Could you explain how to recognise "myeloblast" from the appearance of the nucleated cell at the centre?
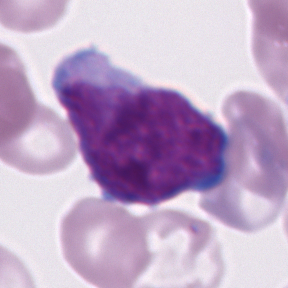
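About 80% of the cell's area is taken up by the nucleus, which goes with the name myeloblast.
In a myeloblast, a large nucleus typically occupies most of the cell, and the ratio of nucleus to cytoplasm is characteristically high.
The cytoplasm is scant and widest at the upper left of the cell, which also agrees.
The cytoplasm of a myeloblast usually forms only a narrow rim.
The cytoplasm is blue, deepest along the cell's edge, and no granules are seen in it. The outline of the cell is irregular and angular rather than round.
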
